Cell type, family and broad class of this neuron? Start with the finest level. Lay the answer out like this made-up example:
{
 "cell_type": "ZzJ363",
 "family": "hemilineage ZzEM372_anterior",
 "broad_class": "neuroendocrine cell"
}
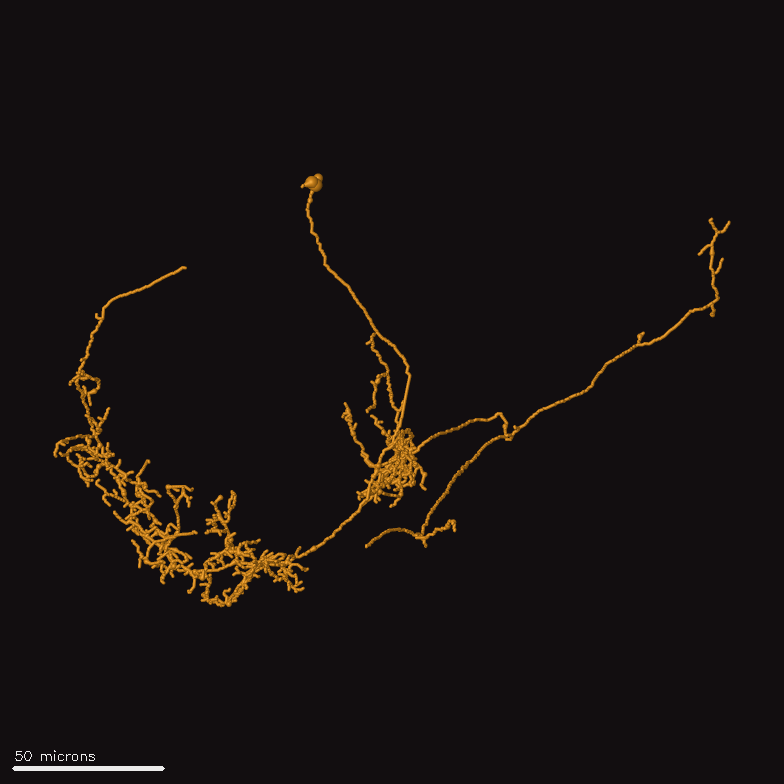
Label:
{
 "cell_type": "IN23B062",
 "family": "hemilineage 23B",
 "broad_class": "nerve-cord intrinsic neuron"
}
